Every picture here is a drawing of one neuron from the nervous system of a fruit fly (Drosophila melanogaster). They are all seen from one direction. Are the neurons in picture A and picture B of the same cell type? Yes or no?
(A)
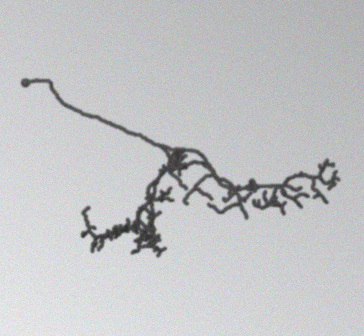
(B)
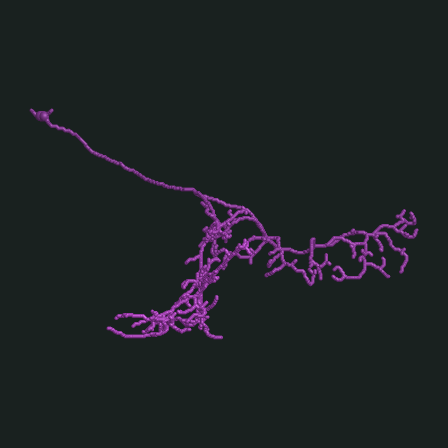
yes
